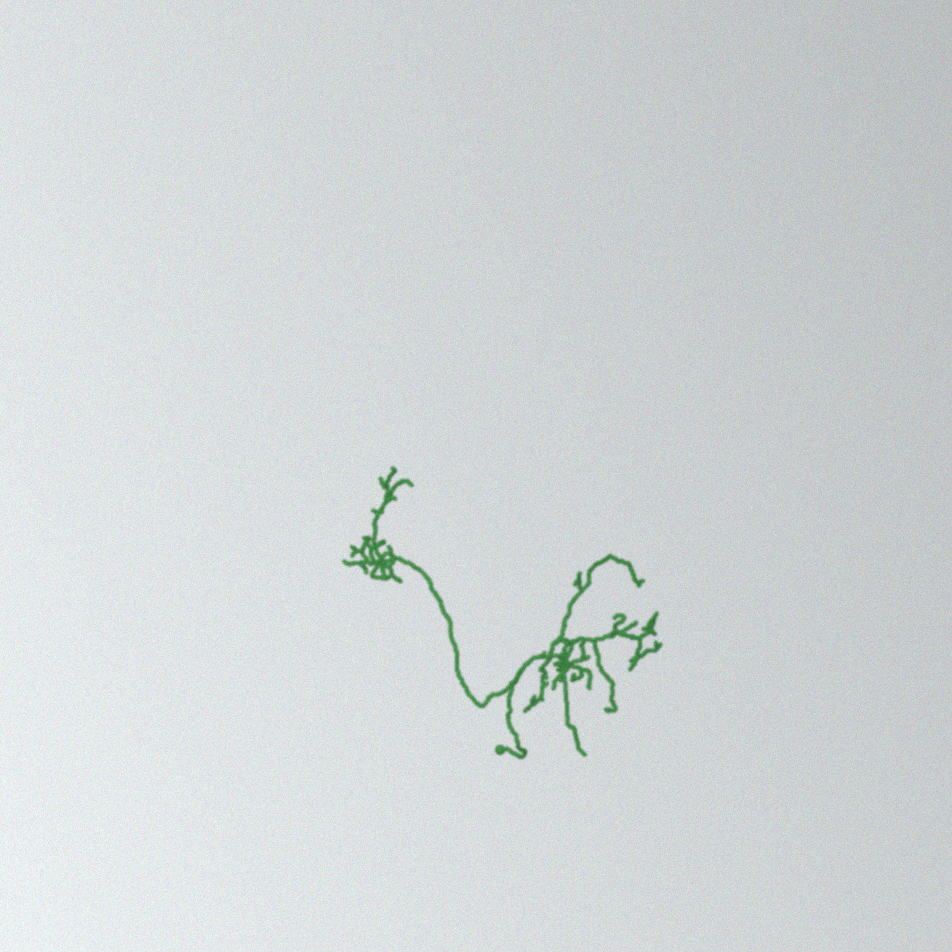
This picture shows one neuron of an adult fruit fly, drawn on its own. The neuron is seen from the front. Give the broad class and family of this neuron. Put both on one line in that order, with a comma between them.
central-brain intrinsic neuron, hemilineage LB19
